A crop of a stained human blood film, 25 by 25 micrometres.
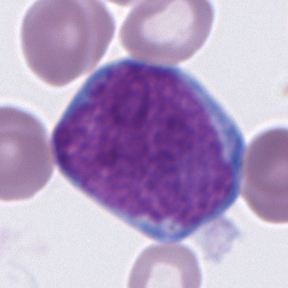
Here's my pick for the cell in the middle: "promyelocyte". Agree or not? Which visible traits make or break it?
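Promyelocyte does not fit; call it a myeloblast. Decisive: no granules in the cytoplasm.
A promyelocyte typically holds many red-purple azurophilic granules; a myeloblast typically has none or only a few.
Nucleus about 16 by 13 micrometres, filling nearly the whole cell; cytoplasm only a thin blue rim.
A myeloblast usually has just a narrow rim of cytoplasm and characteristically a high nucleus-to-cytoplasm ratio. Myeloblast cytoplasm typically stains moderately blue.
Outline angular, with fairly straight sides and blunt corners. Nucleus follows that outline, without deep indentation or lobes.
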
